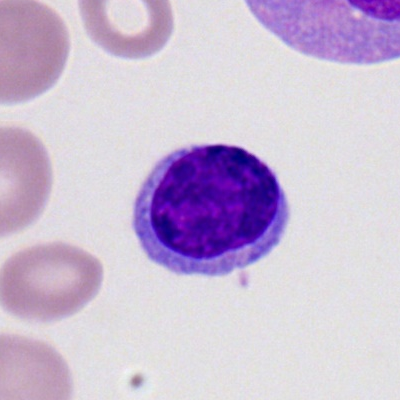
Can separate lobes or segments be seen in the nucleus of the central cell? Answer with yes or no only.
No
